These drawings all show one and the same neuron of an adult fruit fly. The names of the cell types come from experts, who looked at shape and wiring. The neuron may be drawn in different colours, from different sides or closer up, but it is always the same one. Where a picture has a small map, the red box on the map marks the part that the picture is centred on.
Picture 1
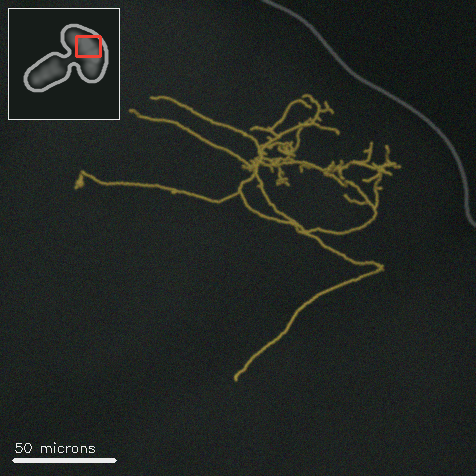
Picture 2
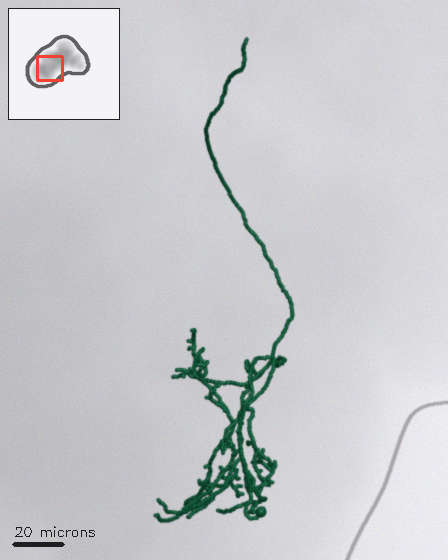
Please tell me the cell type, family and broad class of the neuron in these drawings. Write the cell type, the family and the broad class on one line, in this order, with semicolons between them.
SIP053; hemilineage SMPpv2_dorsal; central-brain intrinsic neuron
